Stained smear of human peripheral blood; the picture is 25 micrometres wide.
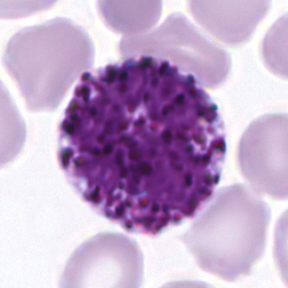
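Basophil. Outline round, edge slightly bumpy where granules sit at the margin. Numerous coarse granules, dark purple to almost black, scattered over the whole cell. Entire cell deep purple; no pale clear cytoplasmic zone around the rim.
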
